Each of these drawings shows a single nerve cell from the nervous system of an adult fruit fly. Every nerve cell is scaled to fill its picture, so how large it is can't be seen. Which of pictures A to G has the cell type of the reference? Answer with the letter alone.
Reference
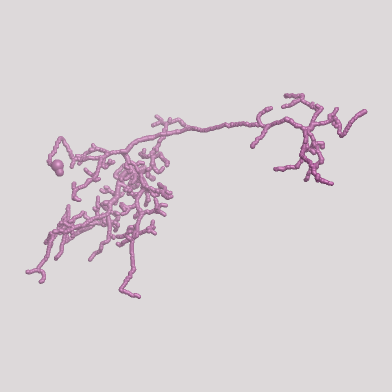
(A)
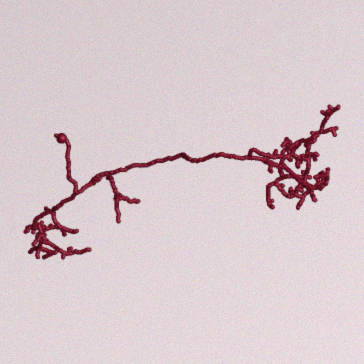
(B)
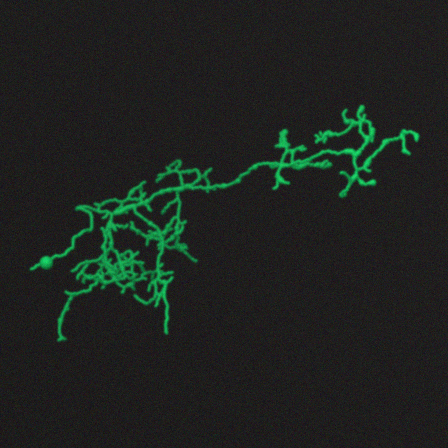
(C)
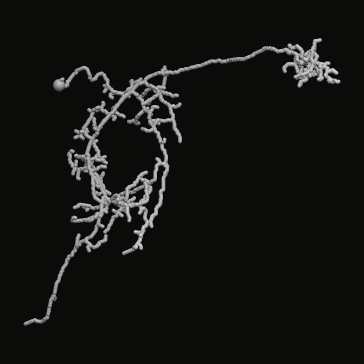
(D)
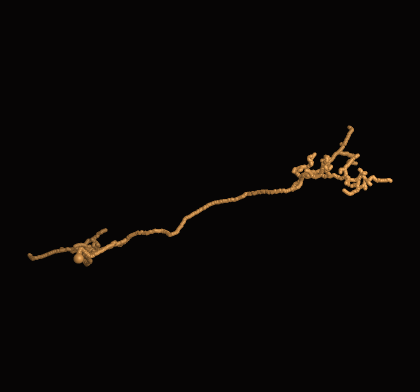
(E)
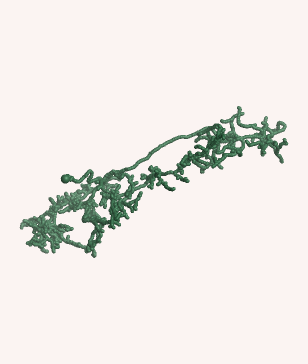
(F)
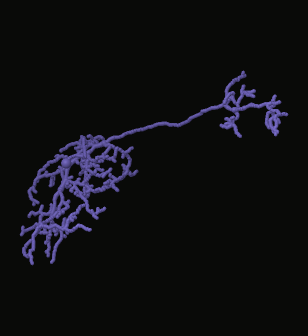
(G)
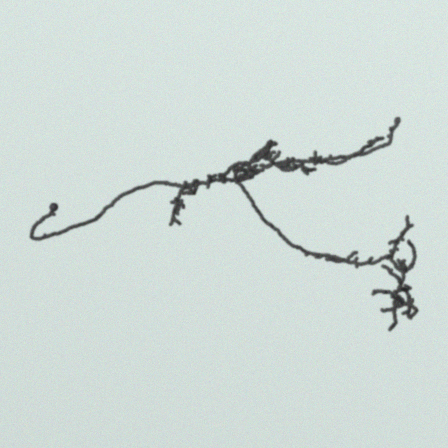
B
